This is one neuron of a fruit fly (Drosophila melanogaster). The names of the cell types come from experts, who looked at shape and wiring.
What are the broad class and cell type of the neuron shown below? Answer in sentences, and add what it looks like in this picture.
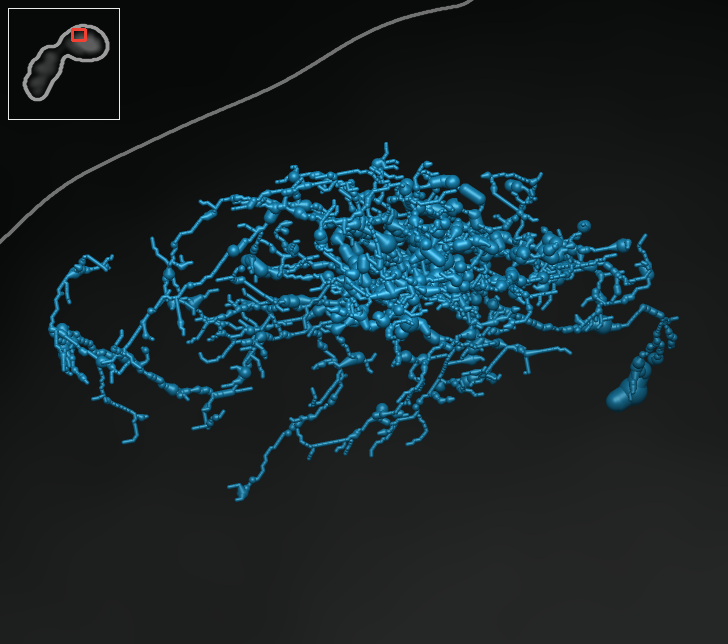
Its broad class is central-brain intrinsic neuron. It is of cell type GNG164. The cell body is on the right of the picture. More than a hundred branch ends can be seen.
